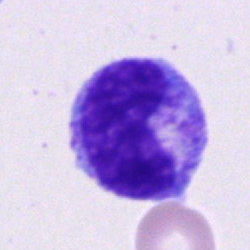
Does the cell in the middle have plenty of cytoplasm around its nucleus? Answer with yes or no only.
No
